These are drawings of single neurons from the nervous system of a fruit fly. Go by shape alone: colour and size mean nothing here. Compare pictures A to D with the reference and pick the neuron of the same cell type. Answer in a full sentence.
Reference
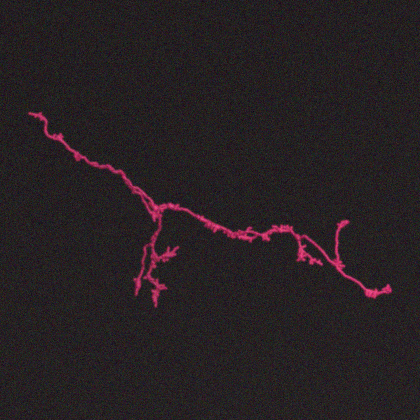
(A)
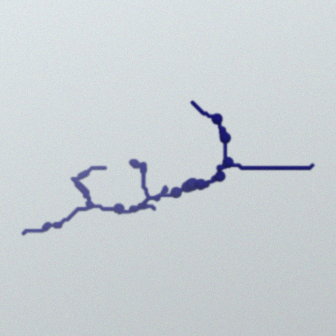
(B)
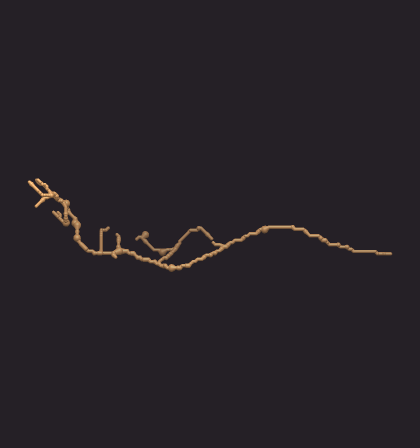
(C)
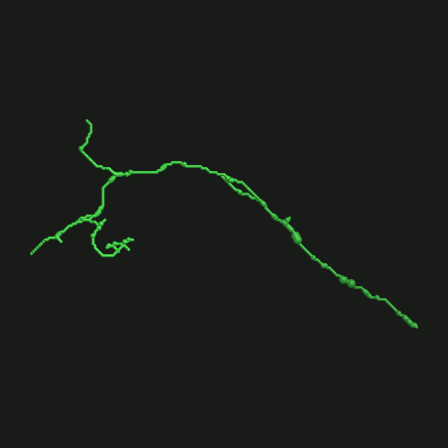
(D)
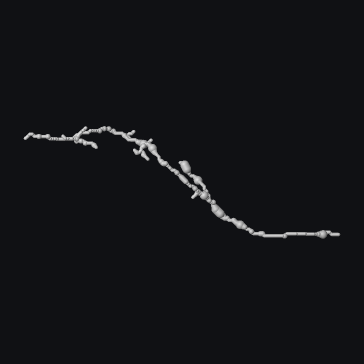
Picture D is of the same cell type.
